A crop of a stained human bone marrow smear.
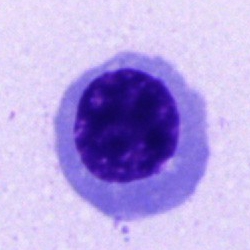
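Erythroblast in the middle of a stained human bone marrow smear. Its outline is roughly round, with a few shallow bulges along the right edge. Look at the chromatin: dark purple and coarsely clumped, with small paler gaps between the clumps. The cytoplasm shows no visible granules and no vacuoles.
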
